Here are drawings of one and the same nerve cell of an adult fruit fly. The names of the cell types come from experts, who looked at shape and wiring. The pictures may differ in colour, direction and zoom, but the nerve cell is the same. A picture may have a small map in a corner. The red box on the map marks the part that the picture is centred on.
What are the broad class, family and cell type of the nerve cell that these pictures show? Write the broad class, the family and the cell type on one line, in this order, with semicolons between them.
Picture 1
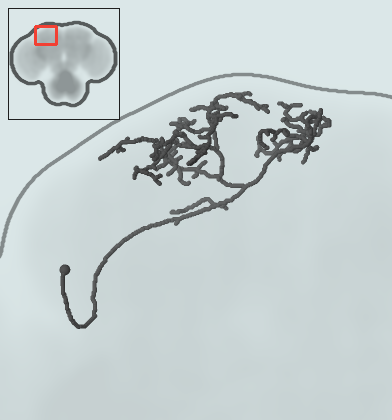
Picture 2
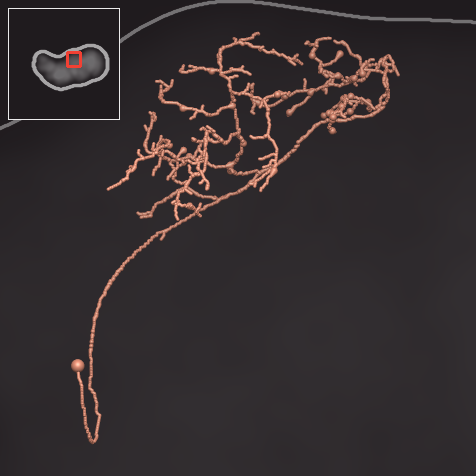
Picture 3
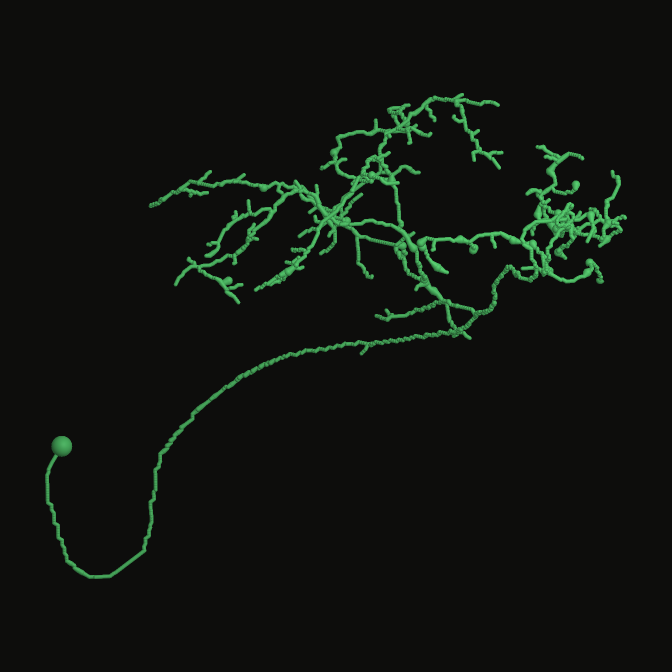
central-brain intrinsic neuron; hemilineage SIPa1_ventral; SLP104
